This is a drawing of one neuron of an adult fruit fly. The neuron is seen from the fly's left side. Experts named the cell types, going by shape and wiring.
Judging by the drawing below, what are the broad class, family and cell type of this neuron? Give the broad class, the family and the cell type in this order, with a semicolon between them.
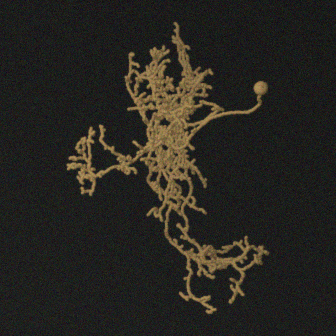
central-brain intrinsic neuron; hemilineage SMPpv2_ventral; CL310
